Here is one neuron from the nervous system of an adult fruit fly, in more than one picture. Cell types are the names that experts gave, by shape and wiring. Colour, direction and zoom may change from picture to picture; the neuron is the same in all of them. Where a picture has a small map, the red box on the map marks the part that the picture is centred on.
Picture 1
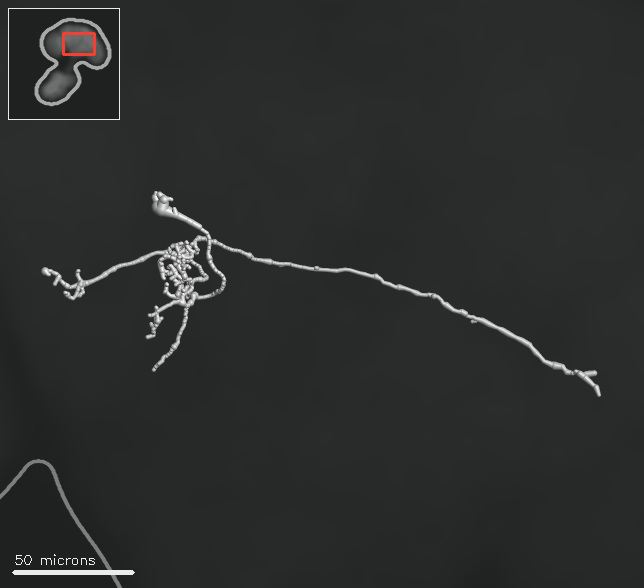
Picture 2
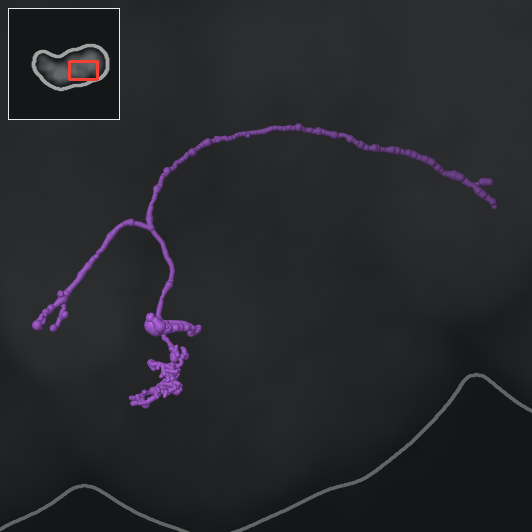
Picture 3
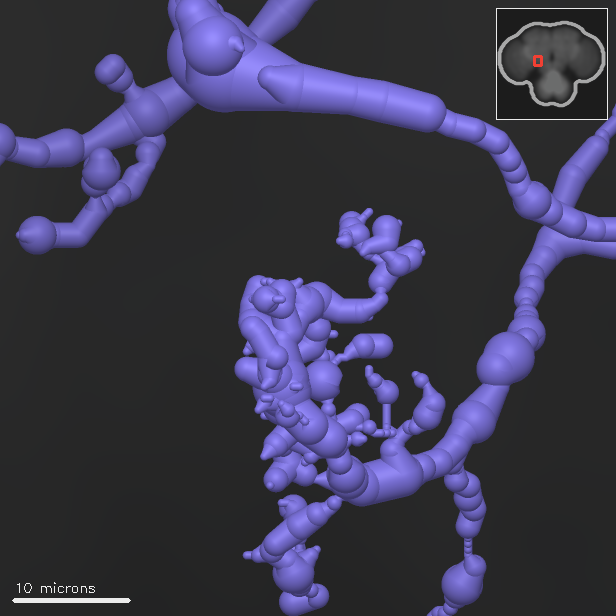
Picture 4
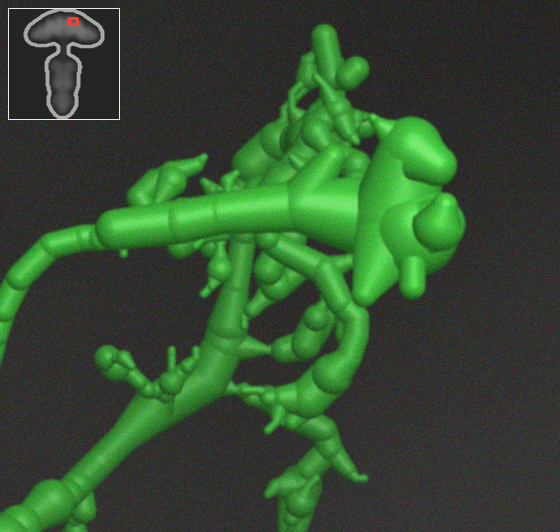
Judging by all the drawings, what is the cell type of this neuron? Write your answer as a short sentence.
The cell type is CB1078.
